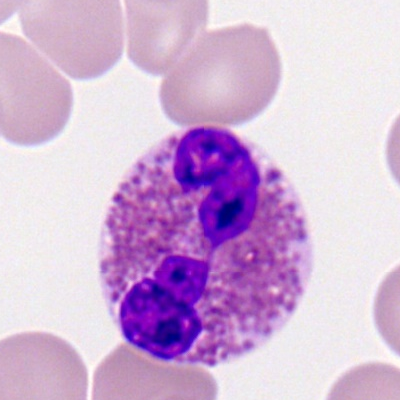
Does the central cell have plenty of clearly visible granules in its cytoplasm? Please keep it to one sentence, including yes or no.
Yes, the cytoplasm of the cell is rich in visible granules.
